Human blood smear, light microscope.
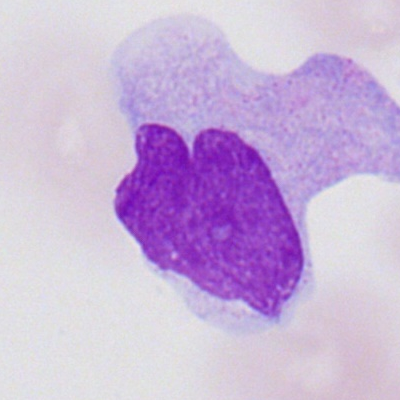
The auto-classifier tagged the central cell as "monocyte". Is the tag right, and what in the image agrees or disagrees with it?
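The nucleus has a deep notch in its top edge and sits in the lower left part of the cell.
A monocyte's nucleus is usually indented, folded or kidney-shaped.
The notched nucleus therefore goes with monocyte. The cytoplasm is abundant and pale greyish-blue, and it holds fine pinkish granules. The picture is slightly soft in focus. Weighed against lymphocyte, the name monocyte fits this cell.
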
